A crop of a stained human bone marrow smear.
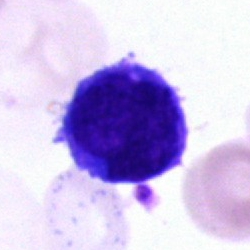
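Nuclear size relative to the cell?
The nucleus fills almost the whole cell.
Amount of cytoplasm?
A scant rim, seen best at the lower left.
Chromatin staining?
Dark and dense.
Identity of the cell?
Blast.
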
